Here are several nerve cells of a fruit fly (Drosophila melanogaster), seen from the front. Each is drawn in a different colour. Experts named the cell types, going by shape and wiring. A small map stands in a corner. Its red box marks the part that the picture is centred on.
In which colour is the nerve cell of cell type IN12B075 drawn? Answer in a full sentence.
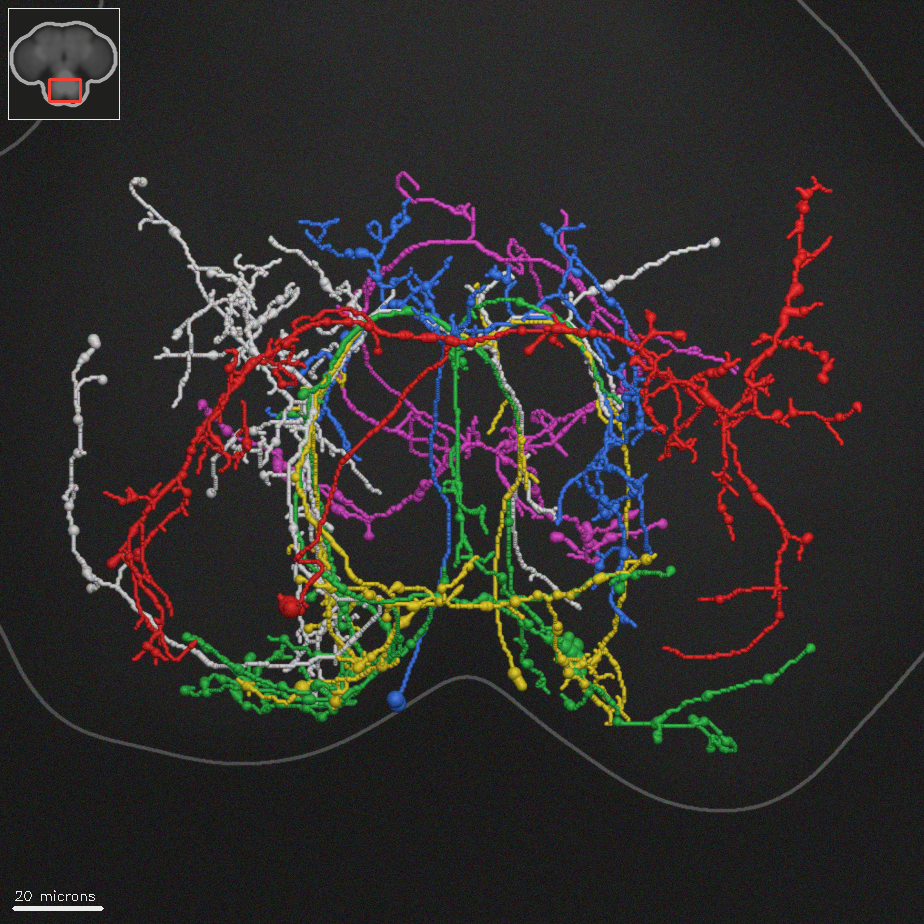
The colour is yellow.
